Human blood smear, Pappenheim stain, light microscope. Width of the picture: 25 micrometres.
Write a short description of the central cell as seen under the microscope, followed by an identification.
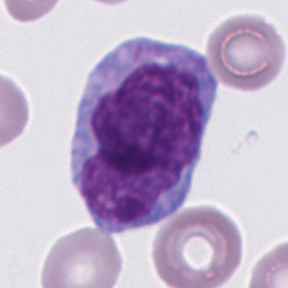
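Beginning with the nucleus, it is folded, with a groove that sets off a lower lobe from the upper mass. Its chromatin forms a lacy, stranded pattern rather than dense dark blocks. Turning to the cytoplasm, no distinct granules are visible and no clear vacuoles are seen. This is an atypical promyelocyte.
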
